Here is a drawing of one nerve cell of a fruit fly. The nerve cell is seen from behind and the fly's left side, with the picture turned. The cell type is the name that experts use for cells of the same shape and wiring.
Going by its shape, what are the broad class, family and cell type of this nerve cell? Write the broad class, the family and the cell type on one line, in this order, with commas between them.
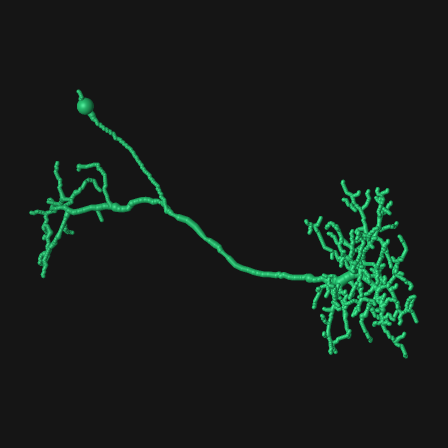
visual projection neuron, LC, LC4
